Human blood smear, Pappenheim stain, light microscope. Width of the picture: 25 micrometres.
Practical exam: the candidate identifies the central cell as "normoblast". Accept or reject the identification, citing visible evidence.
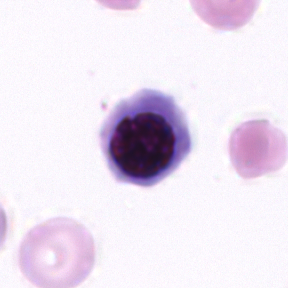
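The first check settles it: the cytoplasm shows no granules.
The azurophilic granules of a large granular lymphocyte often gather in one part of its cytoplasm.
With none to be seen here, large granular lymphocyte drops out, and normoblast fits. Next on the list is the chromatin, which is dark purple and densely clumped. No nucleoli show in the nucleus. The cell measures about 8 micrometres across, and its outline is slightly irregular, with blunt corners on the upper right. Last, no other cell touches it.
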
